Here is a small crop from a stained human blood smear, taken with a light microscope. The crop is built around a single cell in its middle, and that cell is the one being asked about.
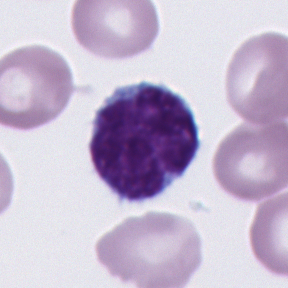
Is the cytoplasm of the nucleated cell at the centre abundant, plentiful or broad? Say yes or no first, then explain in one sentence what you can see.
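No. The cytoplasm is only a thin pale bluish rim around the nucleus.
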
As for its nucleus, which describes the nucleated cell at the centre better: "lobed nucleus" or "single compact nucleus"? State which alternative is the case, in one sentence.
What its nucleus forms is one compact round, oval or kidney-shaped mass.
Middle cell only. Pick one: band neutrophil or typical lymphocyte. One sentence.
Within this crop, a typical lymphocyte occupies the central position.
